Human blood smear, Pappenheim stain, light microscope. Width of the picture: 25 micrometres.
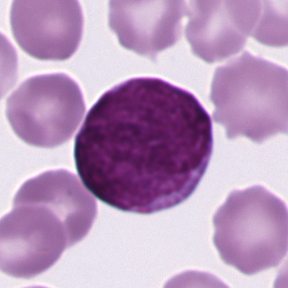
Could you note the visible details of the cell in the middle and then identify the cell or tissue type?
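I see a round cell with a smooth outline, about 12 micrometres across. Its nucleus takes up nearly all of it. The only cytoplasm I can make out is a thin pale crescent along the lower right edge, and I find no distinct granules there. This is a myeloblast.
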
